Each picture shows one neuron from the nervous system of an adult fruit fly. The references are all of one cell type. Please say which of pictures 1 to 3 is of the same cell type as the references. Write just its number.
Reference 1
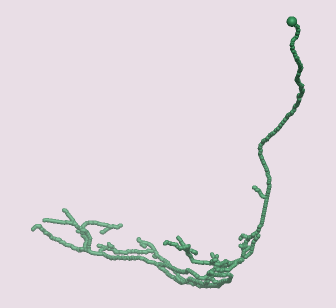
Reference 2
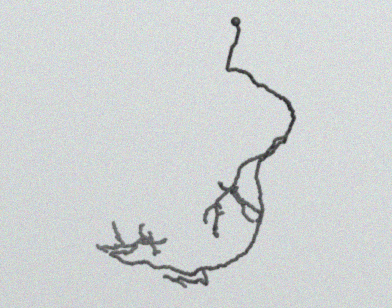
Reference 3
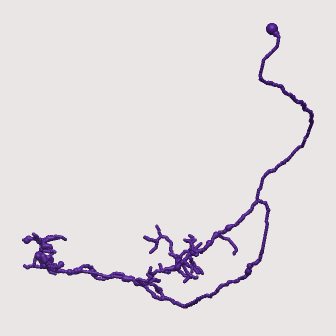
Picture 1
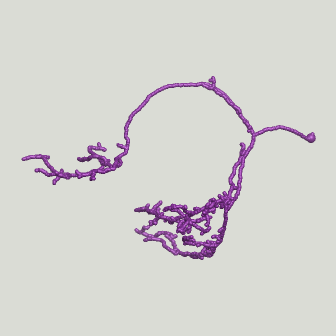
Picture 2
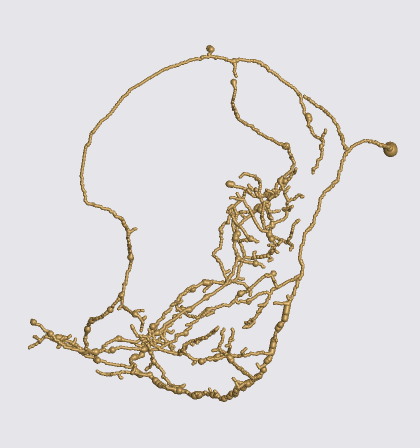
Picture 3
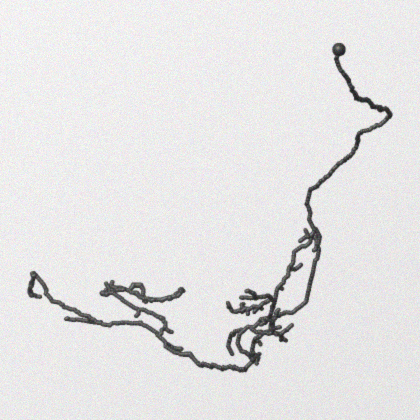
3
